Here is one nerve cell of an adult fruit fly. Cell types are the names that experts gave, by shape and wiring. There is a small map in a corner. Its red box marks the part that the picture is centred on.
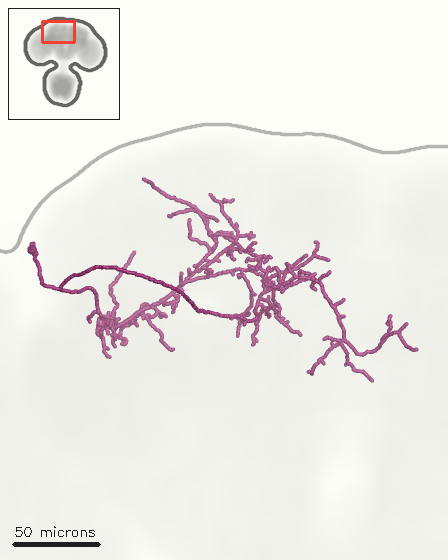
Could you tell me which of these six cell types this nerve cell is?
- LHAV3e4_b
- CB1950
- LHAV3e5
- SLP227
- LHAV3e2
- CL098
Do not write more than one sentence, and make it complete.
With respect to cell type, this nerve cell is CL098.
